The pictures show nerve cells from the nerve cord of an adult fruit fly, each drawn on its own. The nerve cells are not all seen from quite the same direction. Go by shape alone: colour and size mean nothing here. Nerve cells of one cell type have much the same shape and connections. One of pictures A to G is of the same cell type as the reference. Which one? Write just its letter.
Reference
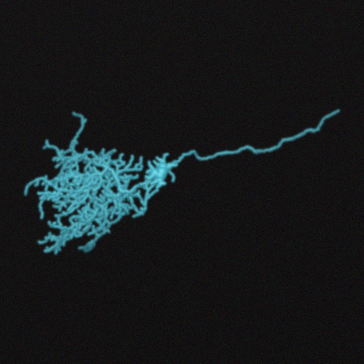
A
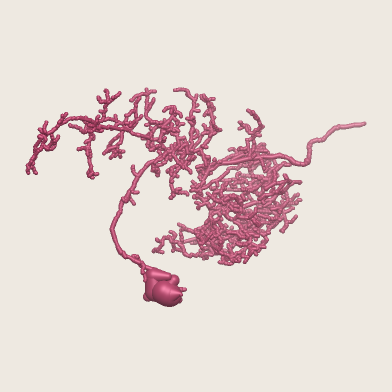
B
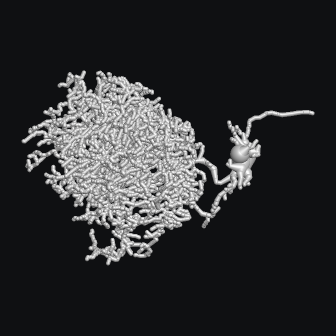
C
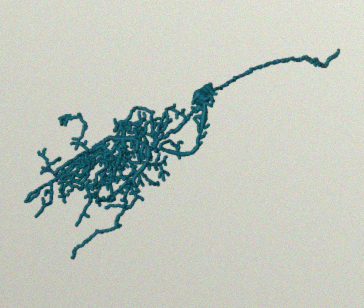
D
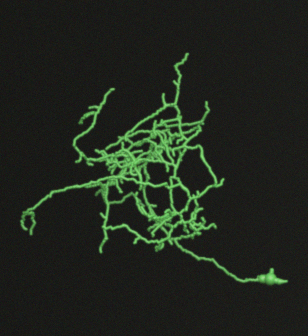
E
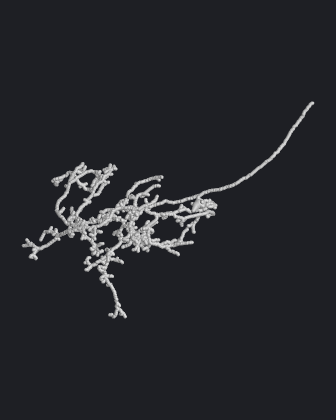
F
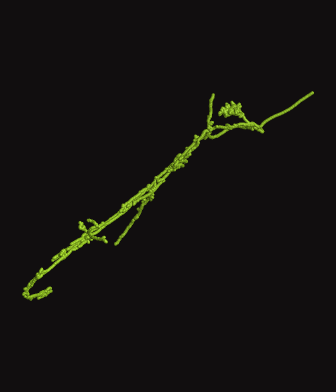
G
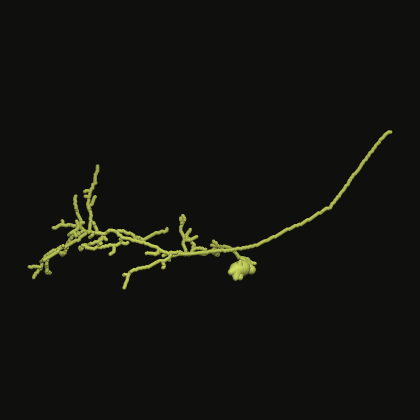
C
